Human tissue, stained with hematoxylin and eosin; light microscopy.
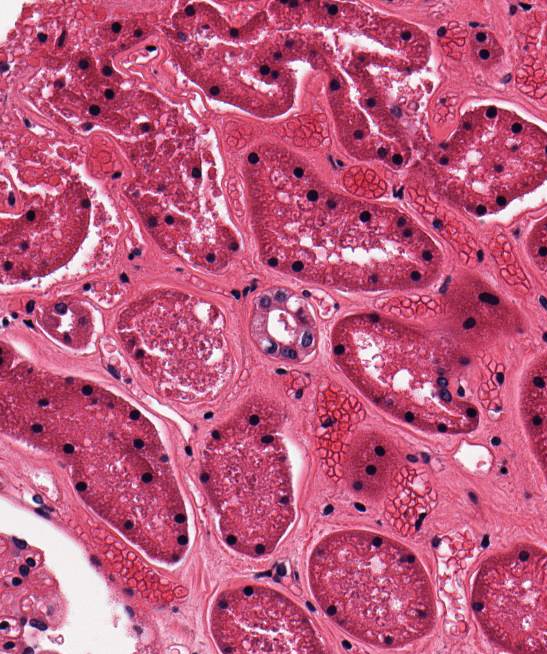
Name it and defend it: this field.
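Cortical labyrinth of the kidney is what this field mainly shows. Closely packed tubular profiles, cut in various planes, are separated by narrow strips of stroma.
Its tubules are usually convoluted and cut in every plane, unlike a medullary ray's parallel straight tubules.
A single cell layer with abundant, granular, deeply eosinophilic cytoplasm lines narrow, irregular slit lumens bordered by ragged apical cytoplasm.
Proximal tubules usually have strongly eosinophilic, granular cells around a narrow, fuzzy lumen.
No glomerulus is present.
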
